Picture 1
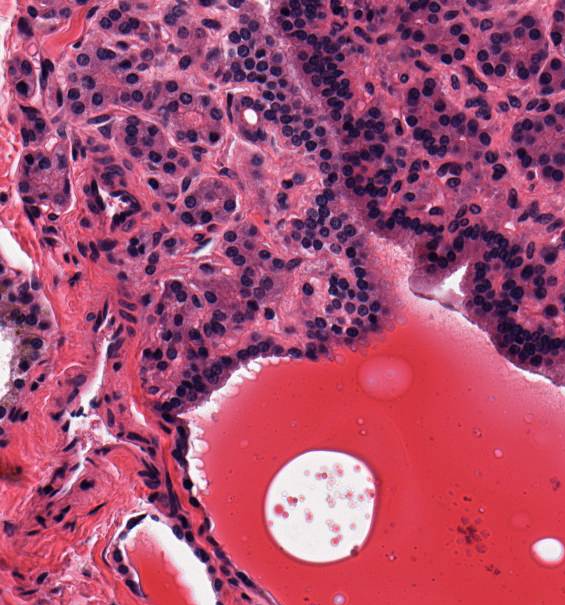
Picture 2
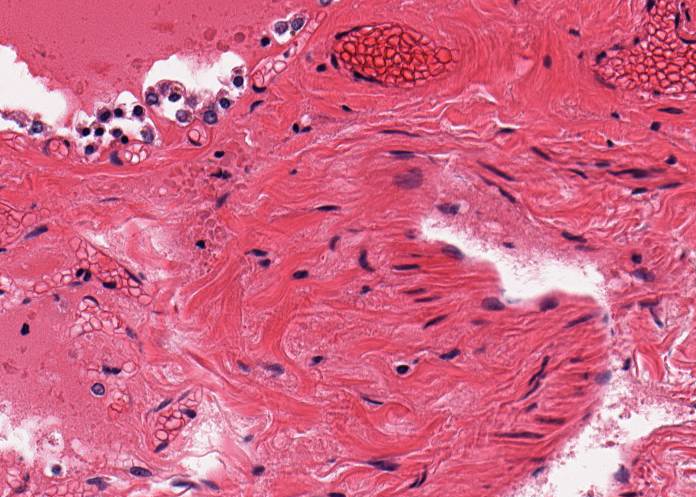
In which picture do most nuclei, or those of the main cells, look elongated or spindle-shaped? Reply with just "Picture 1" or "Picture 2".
Picture 2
